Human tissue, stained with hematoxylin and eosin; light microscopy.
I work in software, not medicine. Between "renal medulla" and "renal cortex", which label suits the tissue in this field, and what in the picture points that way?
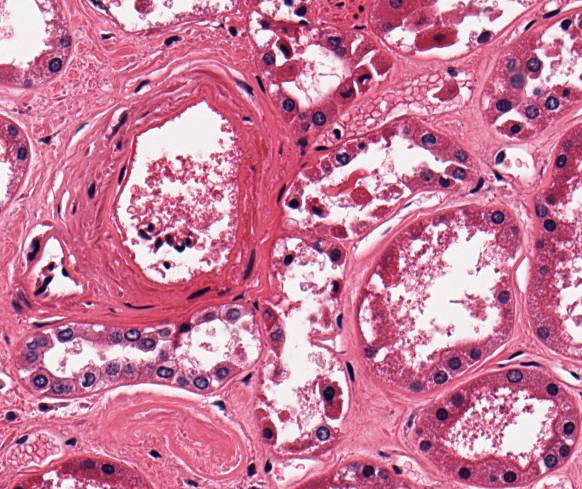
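Answer: renal cortex. The tubules are lined by a single layer of cuboidal cells with pink granular cytoplasm, each cell holding one round, dark nucleus placed toward its base. At the upper left is a thick-walled vessel whose pink wall is built of concentric layers with flattened nuclei. Between the tubules the stroma is pink and fibrous, with scattered spindle-shaped nuclei.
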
